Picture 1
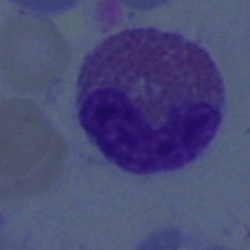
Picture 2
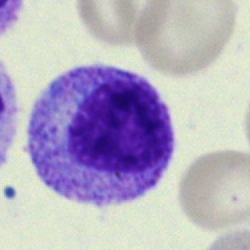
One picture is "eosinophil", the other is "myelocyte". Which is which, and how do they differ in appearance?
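The eosinophil is shown in picture 1 and the myelocyte in picture 2. Both cells have a round, smooth outline.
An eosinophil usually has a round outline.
In the eosinophil, the nucleus is curved like a horseshoe with its concave side facing upward, and it lies in the lower half of the cell. Its chromatin is dark purple and coarsely clumped, and no nucleolus is visible.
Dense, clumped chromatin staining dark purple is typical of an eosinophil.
In the myelocyte, a moderate rim of lilac-purple cytoplasm surrounds the nucleus and is widest on the left, where a paler zone of cytoplasm lies beside the nucleus.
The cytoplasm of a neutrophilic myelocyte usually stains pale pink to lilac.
No vacuoles are visible in the myelocyte's cytoplasm. Pale red cells lie to the left of the eosinophil and near the upper and lower right of the myelocyte, touching neither cell.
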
